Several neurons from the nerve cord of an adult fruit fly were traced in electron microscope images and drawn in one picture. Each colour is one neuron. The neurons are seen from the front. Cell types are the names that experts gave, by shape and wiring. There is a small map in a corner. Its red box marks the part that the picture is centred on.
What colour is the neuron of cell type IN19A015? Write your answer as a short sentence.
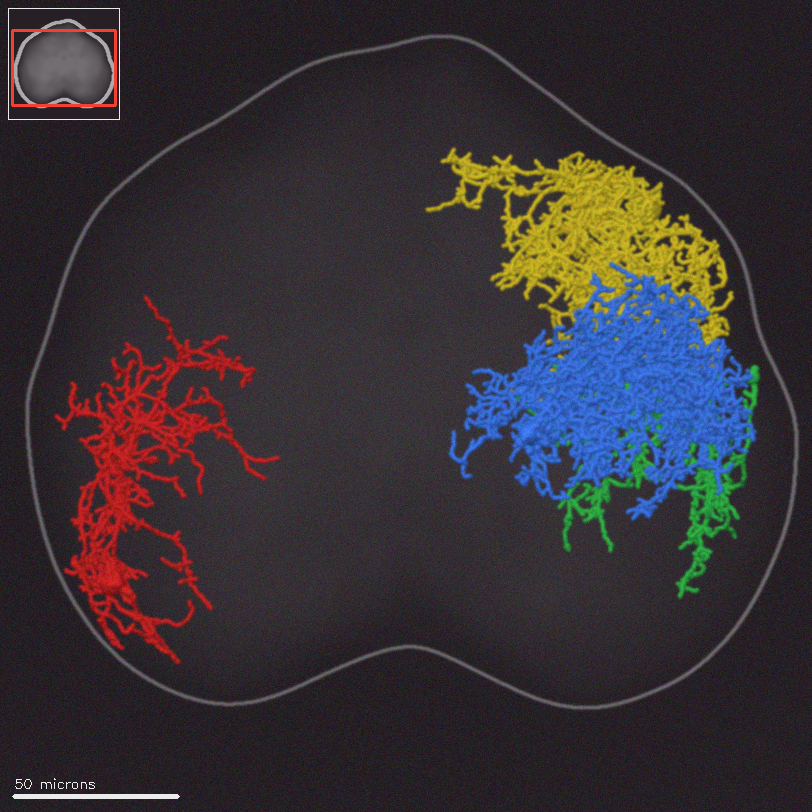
The colour is yellow.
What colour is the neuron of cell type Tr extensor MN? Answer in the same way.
The colour is red.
